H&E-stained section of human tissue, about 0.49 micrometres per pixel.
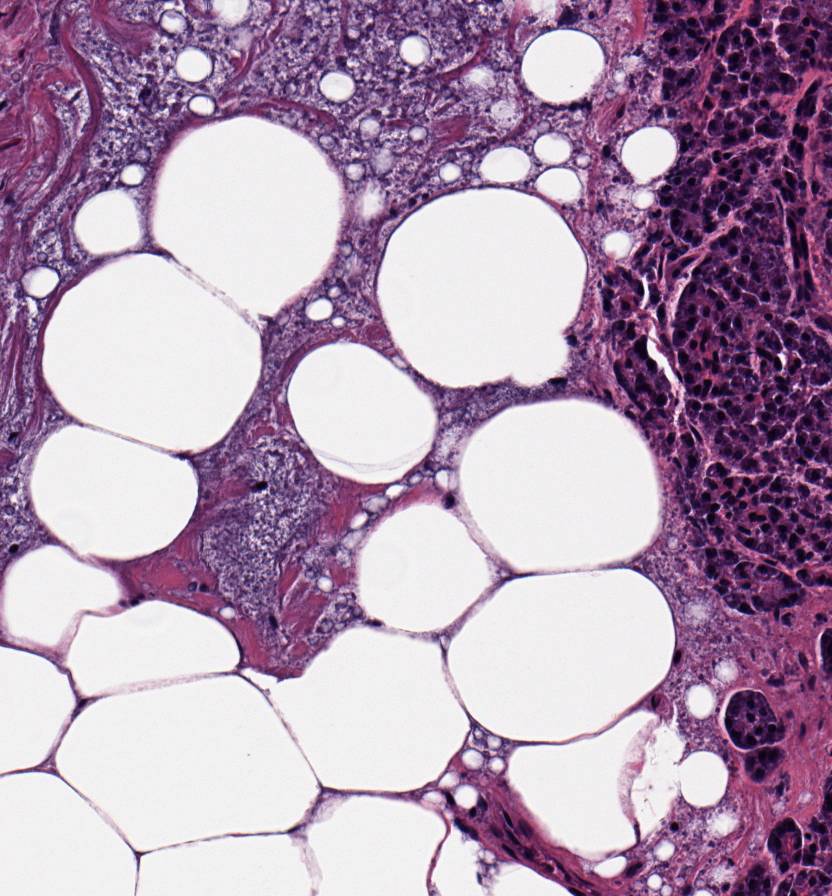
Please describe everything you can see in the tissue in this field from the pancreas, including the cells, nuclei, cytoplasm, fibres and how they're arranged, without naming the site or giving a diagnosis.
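Large clear fat vacuoles take up the left and lower field, and dense dark-staining cellular tissue runs along the right edge. The adipocytes are thin-walled empty spaces of mixed size, packed tightest and most polygonal in the lower left. In the upper middle, between them, there's pale, finely granular material full of small round vacuoles. Wavy pink collagen bundles cross the upper-left corner.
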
